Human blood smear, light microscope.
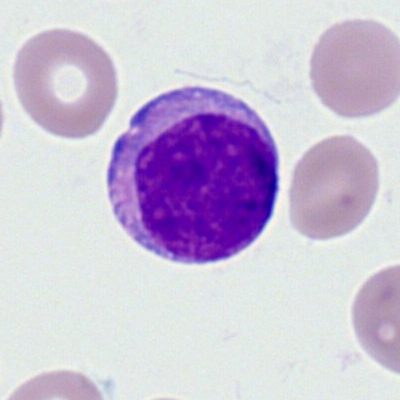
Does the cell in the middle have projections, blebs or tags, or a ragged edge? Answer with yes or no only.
No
